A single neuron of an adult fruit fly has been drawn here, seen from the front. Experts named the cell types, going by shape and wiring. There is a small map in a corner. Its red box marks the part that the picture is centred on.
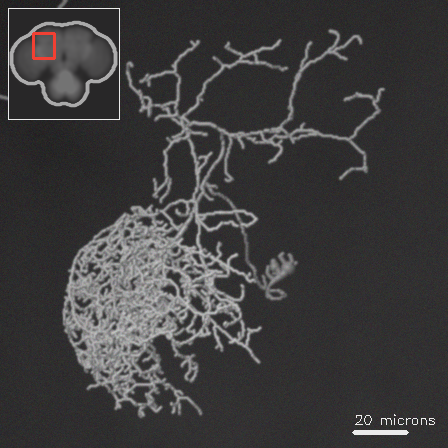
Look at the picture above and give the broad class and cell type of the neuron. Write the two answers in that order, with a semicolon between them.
central-brain intrinsic neuron; AVLP565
